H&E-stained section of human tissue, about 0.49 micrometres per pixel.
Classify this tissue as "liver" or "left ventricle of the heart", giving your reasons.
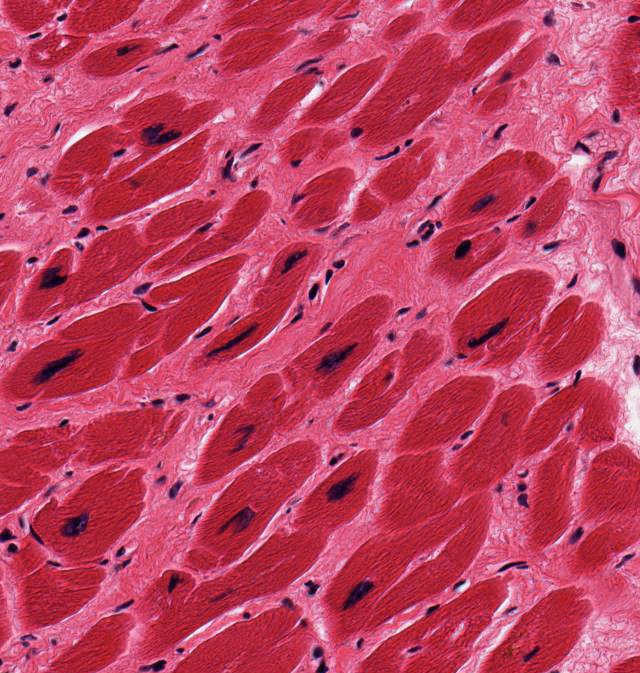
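This is left ventricle of the heart. First check: separate rounded-to-oval muscle fibres, cut across or obliquely and set apart by pale pink tissue, fill the field.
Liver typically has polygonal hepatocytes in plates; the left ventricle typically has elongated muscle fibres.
Second check: the fibre cytoplasm is deep red and dense.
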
